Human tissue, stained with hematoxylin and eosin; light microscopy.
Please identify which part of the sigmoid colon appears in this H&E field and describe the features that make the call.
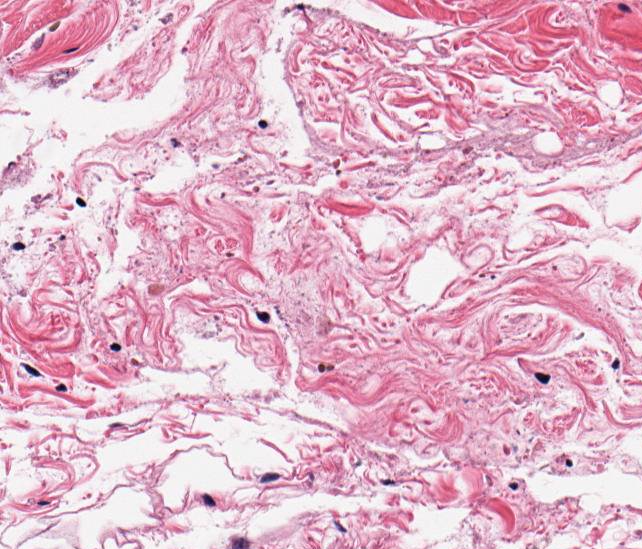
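That's loose connective tissue. There's no epithelium anywhere, and the eosinophilic collagen fibres are wavy and run in many different directions. Many irregular clear spaces separate the fibre bundles throughout, and pale, finely granular greyish-pink material fills many gaps between fibres, most visibly in the centre.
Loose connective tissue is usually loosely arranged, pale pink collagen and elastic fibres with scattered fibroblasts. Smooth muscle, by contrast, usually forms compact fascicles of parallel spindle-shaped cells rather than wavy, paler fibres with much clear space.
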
